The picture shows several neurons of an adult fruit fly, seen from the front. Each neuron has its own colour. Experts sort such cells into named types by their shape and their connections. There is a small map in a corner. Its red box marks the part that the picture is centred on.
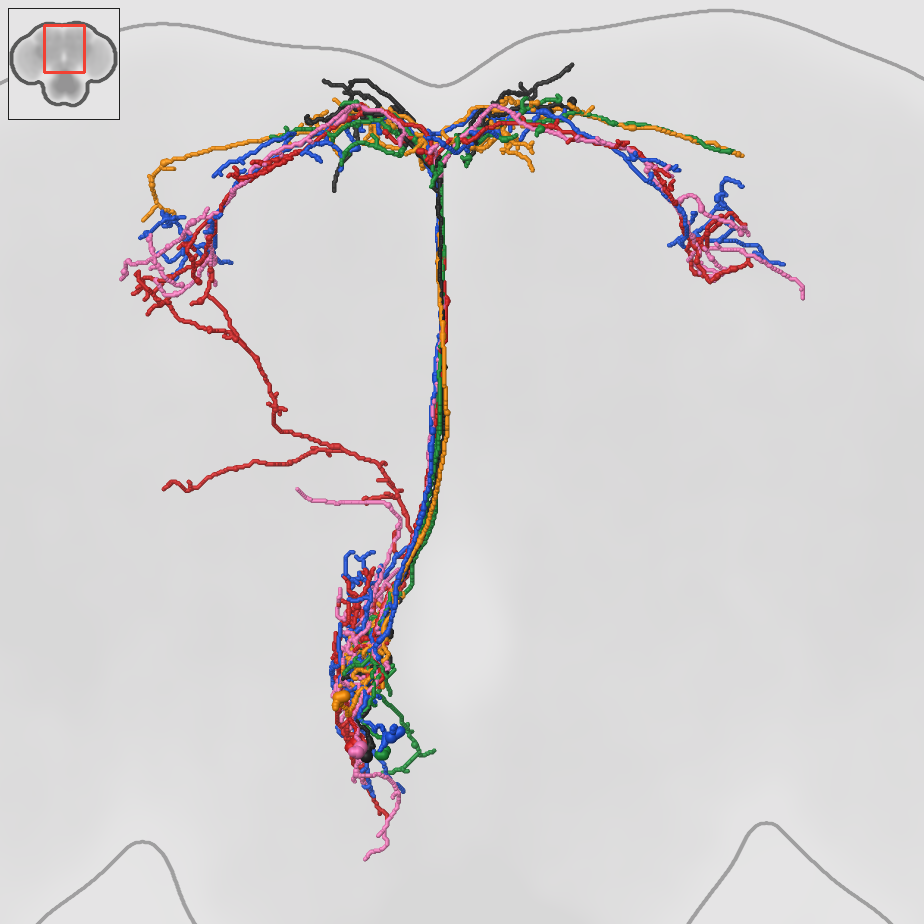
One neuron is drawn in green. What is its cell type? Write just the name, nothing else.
FLA002m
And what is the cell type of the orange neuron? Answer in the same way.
FLA006m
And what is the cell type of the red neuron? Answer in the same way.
VES206m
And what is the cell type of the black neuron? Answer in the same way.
CB1008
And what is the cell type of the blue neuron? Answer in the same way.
FLA003m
